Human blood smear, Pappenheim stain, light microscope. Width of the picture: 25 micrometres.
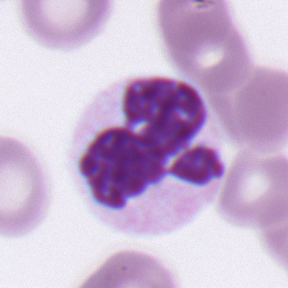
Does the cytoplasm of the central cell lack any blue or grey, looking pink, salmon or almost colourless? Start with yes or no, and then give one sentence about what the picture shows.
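Yes. The cytoplasm is pale pink.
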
